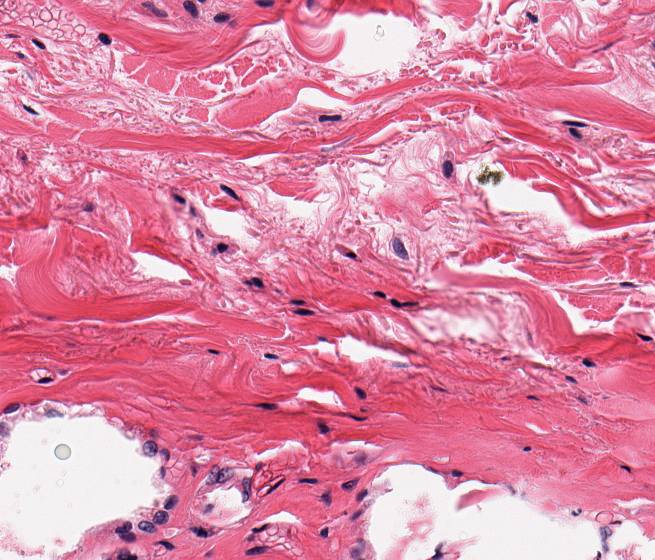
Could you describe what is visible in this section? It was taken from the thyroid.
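Most of the field consists of thick pink collagen bundles running roughly horizontally across the picture. Between the bundles lie sparse dark, elongated, spindle-shaped fibroblast nuclei. At the bottom left, a small cluster of round to oval purple nuclei sits beside clear spaces. Right of centre in the upper half is a single small golden-brown granular deposit.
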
